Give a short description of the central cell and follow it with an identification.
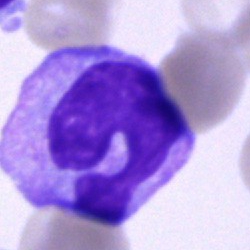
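The outline of the cell is angular and irregular, not smoothly round. The nucleus is deeply indented and curves around a pale notch toward the lower right. Placed toward the right, the nucleus leaves a wider band of cytoplasm on the left. The cytoplasm is pale lilac-violet. The cell is a monocyte.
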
